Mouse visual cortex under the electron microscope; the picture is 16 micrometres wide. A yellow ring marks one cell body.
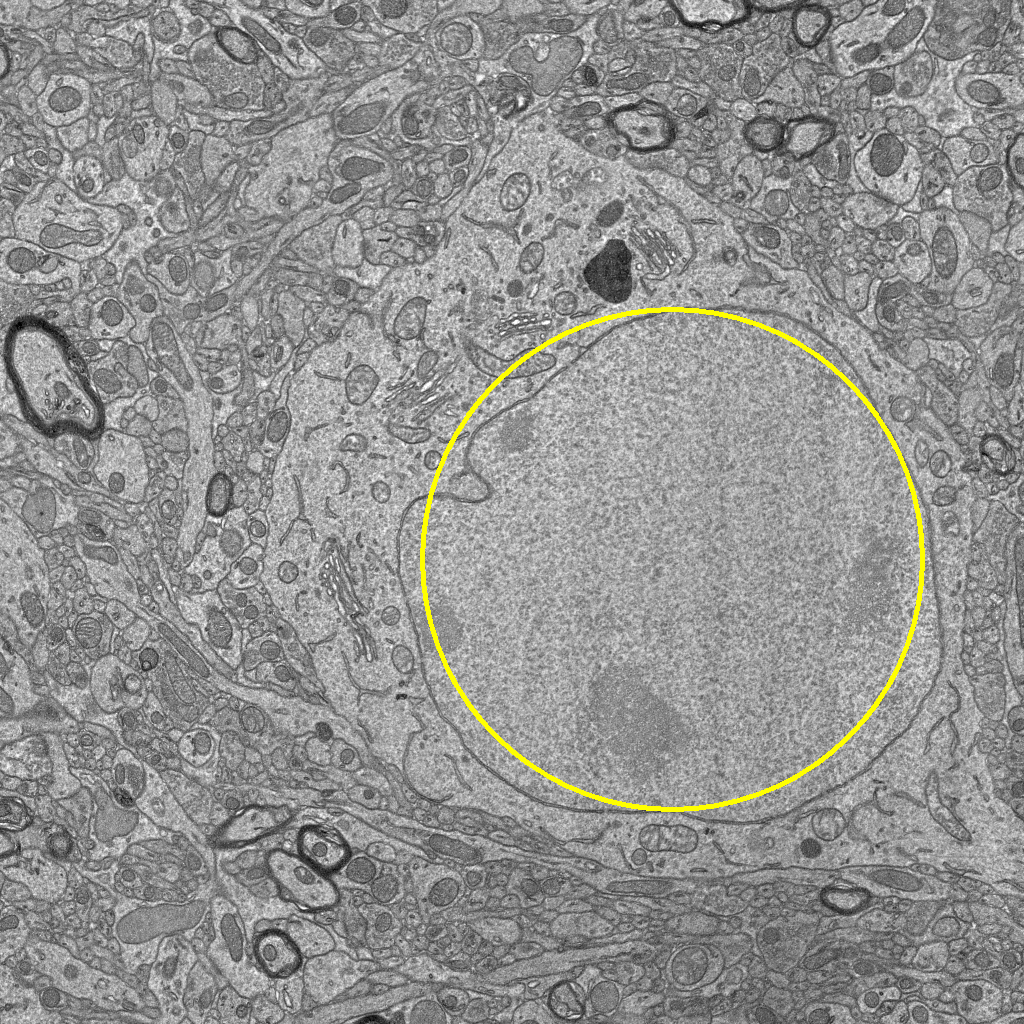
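Excitatory neuron. First, the nucleus is round and shown whole. Second, a few darker, granular patches lie within, the largest near its lower edge. Third, cytoplasm upper left of the nucleus holds several Golgi stacks. Fourth, cytoplasm above the nucleus contains one large, very dark dense body.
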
